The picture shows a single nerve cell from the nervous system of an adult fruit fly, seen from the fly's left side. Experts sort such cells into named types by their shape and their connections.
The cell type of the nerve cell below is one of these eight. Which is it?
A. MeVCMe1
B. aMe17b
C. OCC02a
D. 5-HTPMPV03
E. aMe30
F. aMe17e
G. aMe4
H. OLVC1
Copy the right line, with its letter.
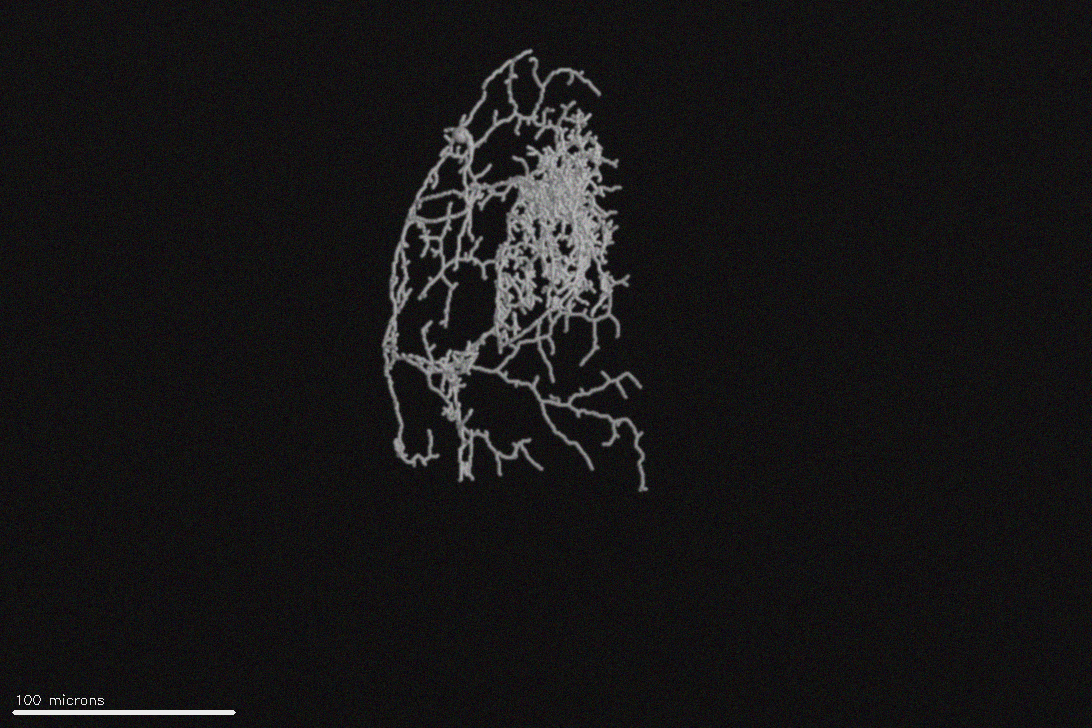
E. aMe30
